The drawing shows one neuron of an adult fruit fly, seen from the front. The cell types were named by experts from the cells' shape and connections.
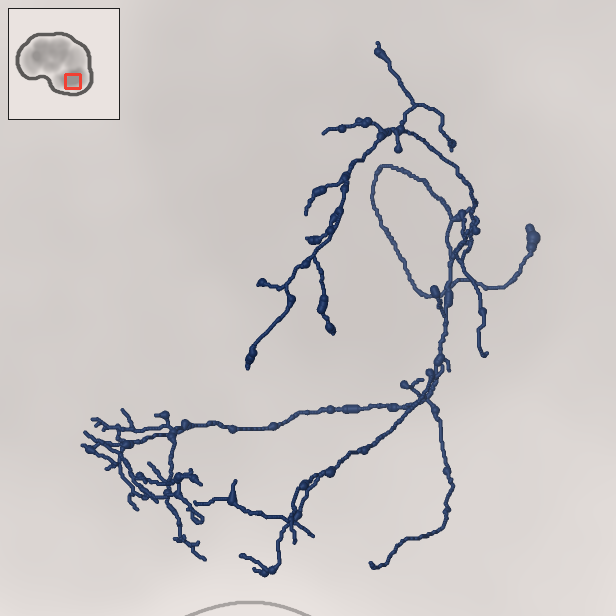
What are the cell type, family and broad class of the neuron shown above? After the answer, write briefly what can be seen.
Its cell type is IN03A094. Its family is hemilineage 03A. Its broad class is nerve-cord intrinsic neuron. The cell body can be seen on the right of the picture. The picture shows dozens of branch ends.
